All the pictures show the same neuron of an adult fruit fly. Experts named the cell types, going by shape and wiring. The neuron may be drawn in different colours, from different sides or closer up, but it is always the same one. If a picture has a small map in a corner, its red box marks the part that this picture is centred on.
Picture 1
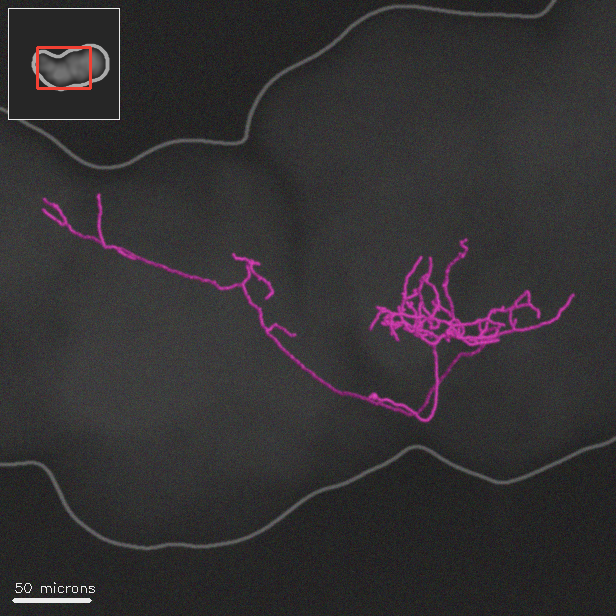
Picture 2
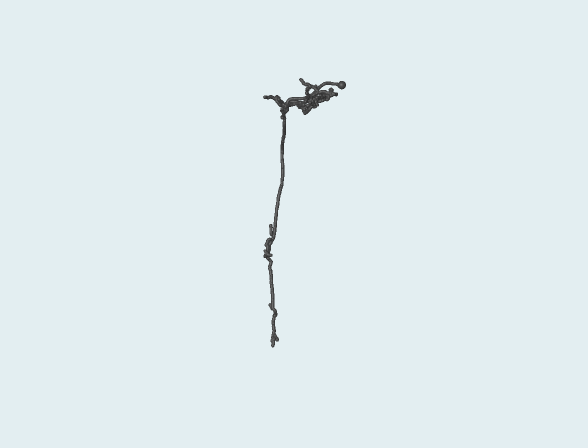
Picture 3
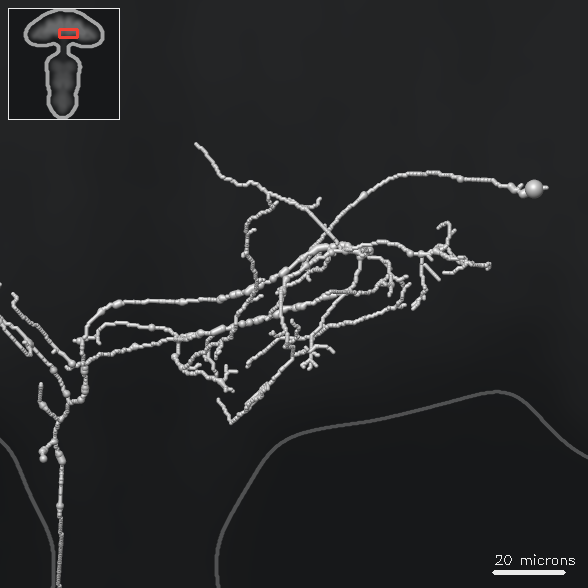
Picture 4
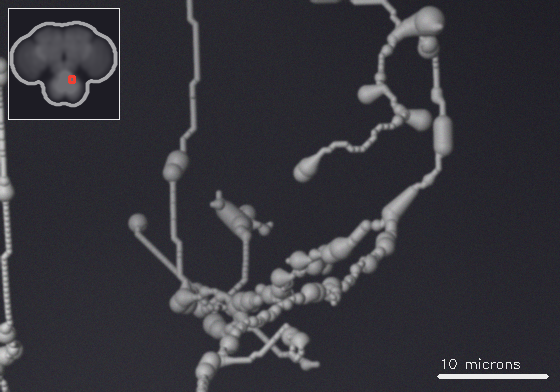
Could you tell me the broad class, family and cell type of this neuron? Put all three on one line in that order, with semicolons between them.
descending neuron; hemilineage LB7; DNge183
